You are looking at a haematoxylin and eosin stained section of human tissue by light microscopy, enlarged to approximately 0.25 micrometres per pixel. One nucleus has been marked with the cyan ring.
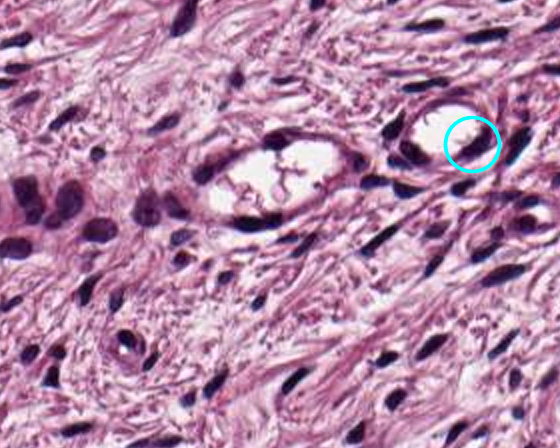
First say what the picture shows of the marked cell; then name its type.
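The nucleus is elongated and gently curved, bending along the rounded edge of a small open lumen. It is dark and fairly evenly stained, about as dark as the spindle-shaped nuclei in the surrounding tissue. It lies flattened against the lower-right side of the lumen, with another flattened dark nucleus lining the same lumen on its lower-left side. Almost no cytoplasm can be made out; the cell shows as little more than its nucleus in a thin rim at the lumen edge. Outside it, wavy pink fibres and spindle nuclei run around the small vessel. Type of cell: endothelial cell.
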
